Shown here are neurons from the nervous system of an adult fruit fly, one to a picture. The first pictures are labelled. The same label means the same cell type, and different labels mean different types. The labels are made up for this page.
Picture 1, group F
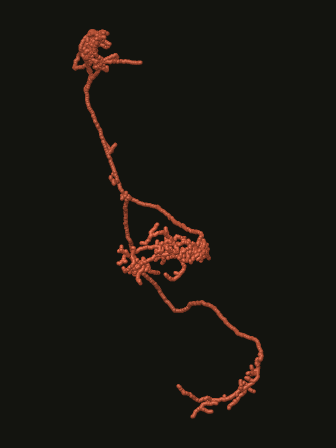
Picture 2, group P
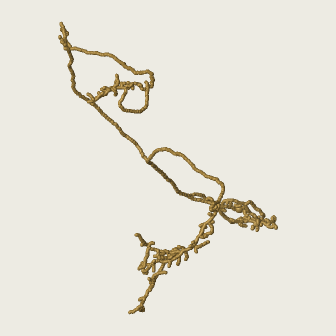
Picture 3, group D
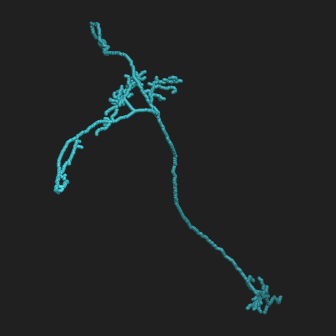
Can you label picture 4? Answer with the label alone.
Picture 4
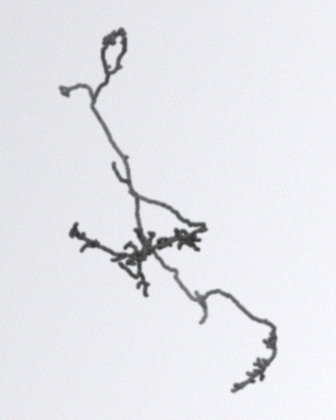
group P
